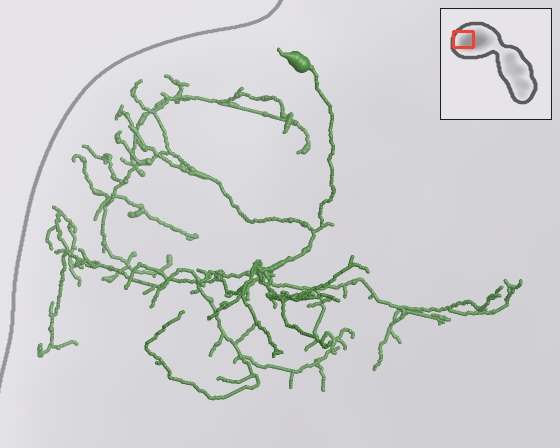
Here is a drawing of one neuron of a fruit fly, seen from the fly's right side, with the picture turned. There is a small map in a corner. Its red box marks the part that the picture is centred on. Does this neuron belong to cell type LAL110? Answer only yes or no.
no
